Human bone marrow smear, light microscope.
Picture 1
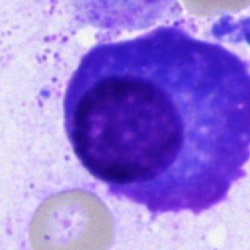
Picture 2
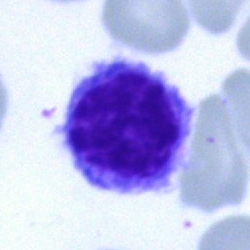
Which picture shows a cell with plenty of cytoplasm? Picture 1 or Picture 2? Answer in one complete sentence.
It is the cell in picture 1 that has plenty of cytoplasm.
